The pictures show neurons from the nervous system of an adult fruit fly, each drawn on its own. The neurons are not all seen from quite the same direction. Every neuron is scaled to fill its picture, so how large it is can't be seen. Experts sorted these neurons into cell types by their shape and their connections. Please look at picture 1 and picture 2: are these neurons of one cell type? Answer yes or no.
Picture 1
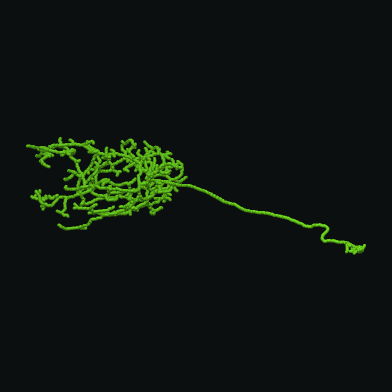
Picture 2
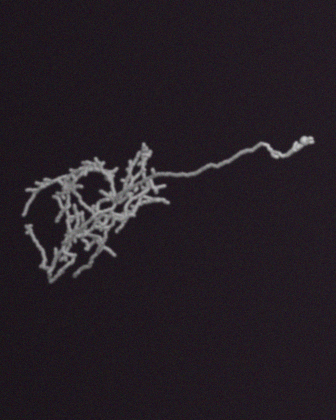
no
